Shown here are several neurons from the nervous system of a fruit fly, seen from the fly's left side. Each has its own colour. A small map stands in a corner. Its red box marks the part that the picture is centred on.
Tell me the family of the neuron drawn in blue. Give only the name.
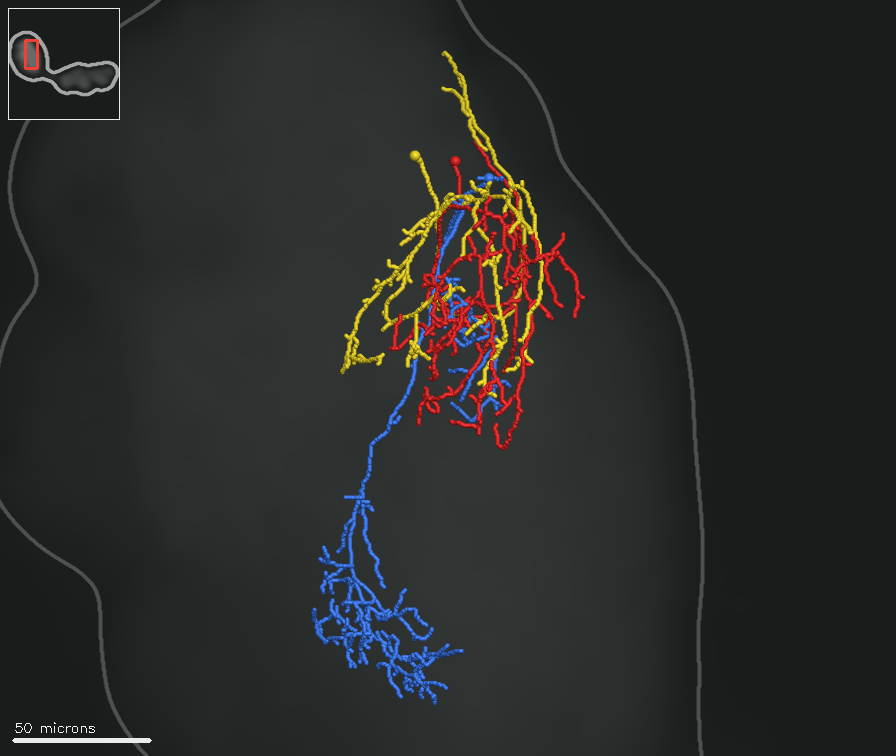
MeLo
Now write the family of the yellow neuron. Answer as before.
MeVP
